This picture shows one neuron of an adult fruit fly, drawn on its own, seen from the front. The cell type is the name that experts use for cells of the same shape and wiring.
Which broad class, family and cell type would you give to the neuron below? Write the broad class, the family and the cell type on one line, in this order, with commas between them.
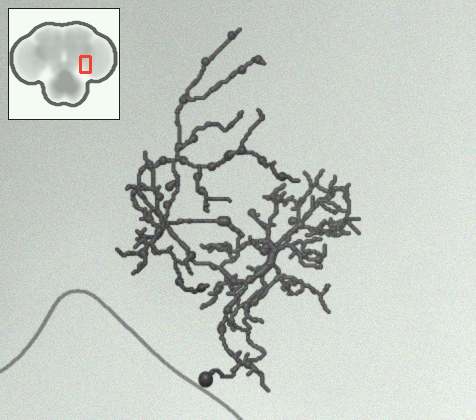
optic-lobe intrinsic neuron, Tlp, Tlp11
